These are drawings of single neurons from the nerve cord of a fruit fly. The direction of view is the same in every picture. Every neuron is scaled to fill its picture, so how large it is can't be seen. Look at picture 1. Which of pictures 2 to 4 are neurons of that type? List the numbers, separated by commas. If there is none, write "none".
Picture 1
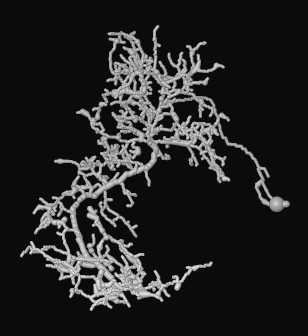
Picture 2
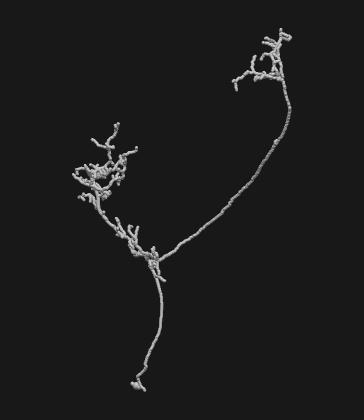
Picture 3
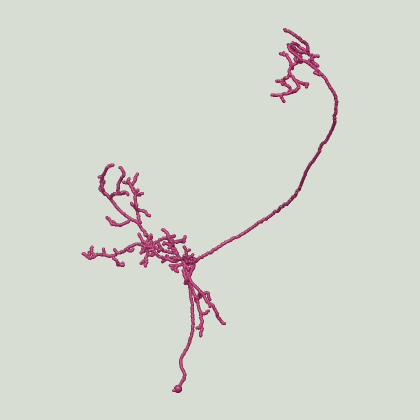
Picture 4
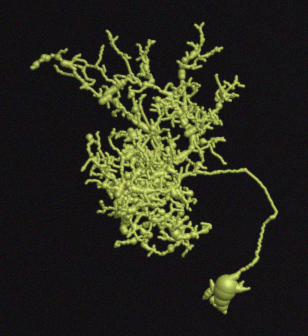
4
